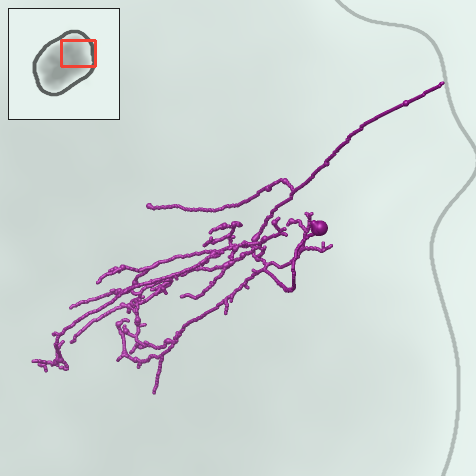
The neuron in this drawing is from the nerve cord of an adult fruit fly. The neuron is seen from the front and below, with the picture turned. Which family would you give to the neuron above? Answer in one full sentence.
The neuron has the family hemilineage 08B.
